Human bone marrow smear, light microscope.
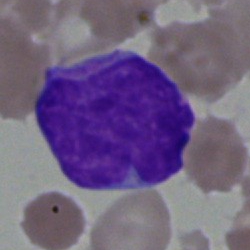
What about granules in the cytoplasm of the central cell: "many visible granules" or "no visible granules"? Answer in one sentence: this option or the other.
What its cytoplasm shows is an absence of visible granules.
